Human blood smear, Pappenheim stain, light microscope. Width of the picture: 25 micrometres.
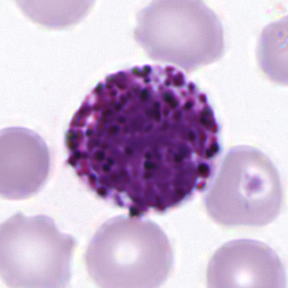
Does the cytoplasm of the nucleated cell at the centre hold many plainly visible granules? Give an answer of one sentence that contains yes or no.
Yes, many granules are seen in the cytoplasm of this cell.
